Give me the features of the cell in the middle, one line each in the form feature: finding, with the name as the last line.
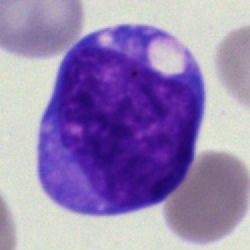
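Outline: rounded, slightly oval, smooth edge
Nucleus: fills most of the cell
Cytoplasm: deep blue
Vacuole: large, round and clear, at the upper right
Name: blast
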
